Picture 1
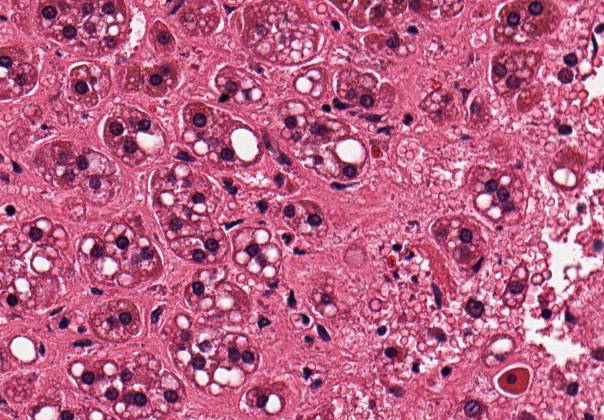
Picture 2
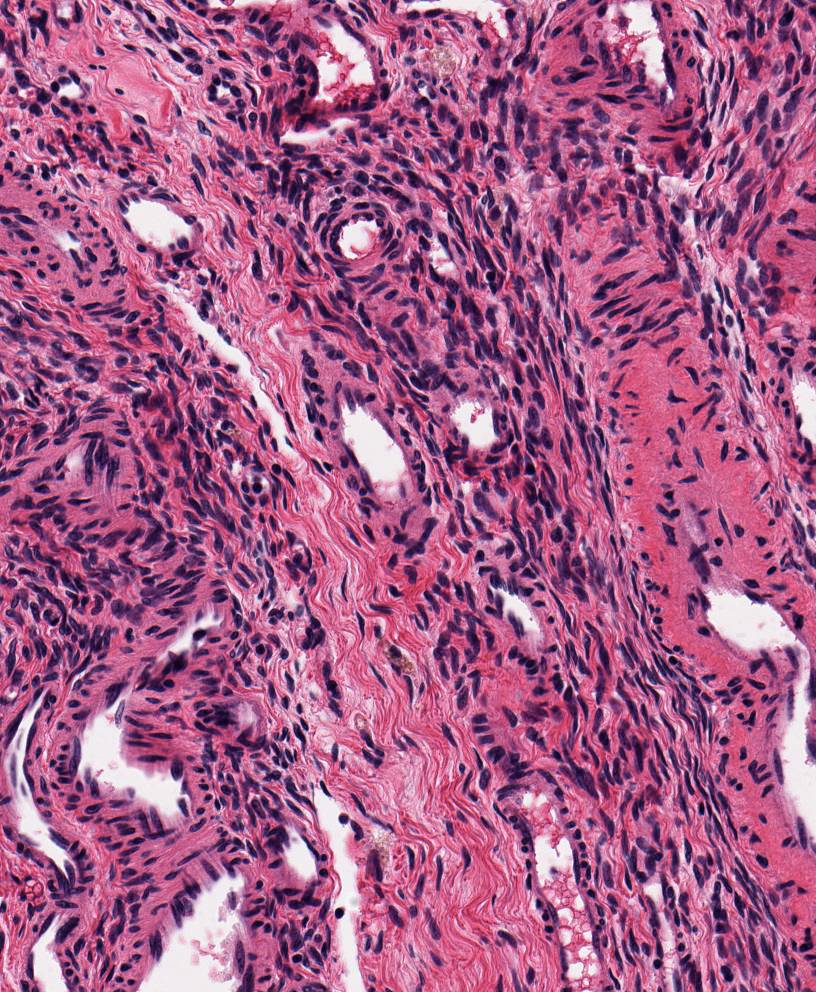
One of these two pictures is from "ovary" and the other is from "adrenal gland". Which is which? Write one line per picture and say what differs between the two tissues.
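Picture 1 – adrenal gland. The nuclei in the nests are round and dark-staining.
Picture 2 – ovary. The stromal cells have dark, elongated oval nuclei and indistinct cytoplasm.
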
